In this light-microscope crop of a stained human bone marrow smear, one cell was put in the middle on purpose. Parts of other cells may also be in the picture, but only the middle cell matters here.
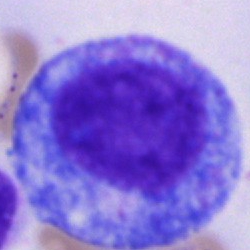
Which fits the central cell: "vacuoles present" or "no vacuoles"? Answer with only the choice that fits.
Vacuoles present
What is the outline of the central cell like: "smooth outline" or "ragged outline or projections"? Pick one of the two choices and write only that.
Smooth outline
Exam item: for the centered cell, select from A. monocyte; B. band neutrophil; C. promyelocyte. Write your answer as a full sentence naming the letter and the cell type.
That cell in the center is a promyelocyte, hence option C.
